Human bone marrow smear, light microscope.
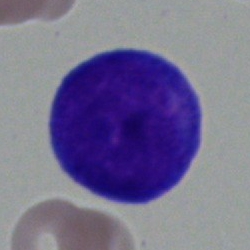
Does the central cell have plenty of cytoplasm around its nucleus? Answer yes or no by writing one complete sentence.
No, the cell does not have plenty of cytoplasm; its nucleus fills most of it.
